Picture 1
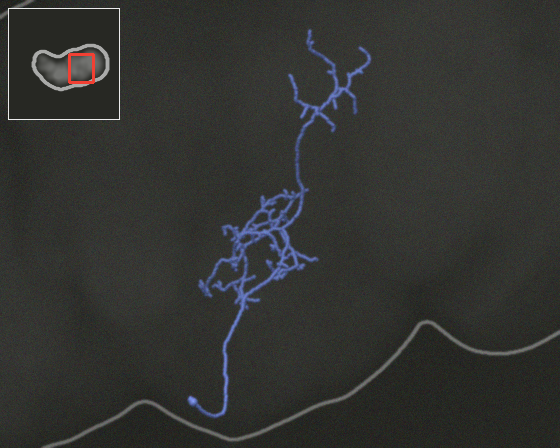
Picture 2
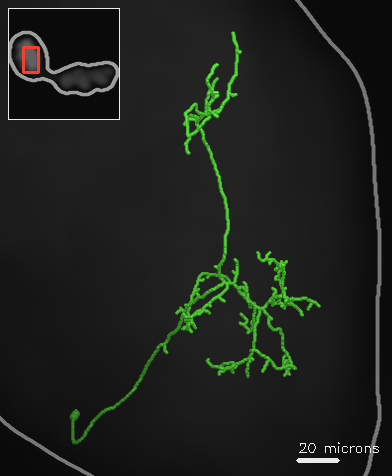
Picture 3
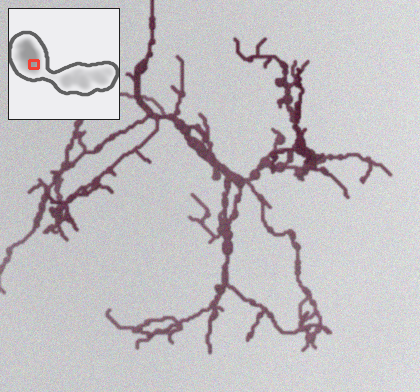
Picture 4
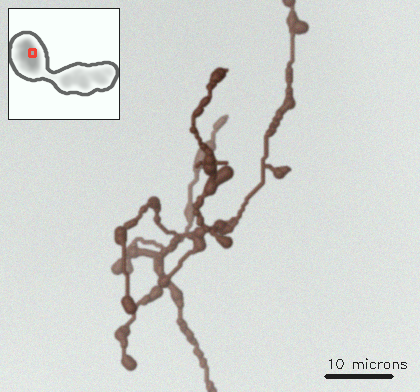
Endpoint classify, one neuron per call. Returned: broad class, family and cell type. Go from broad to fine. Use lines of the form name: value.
broad class: central-brain intrinsic neuron
family: hemilineage MX7
cell type: GNG657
